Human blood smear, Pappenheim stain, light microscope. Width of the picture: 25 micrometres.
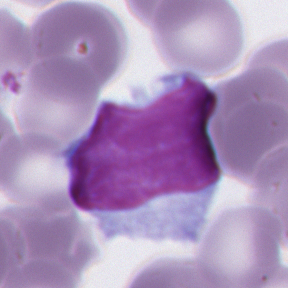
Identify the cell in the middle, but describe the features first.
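Checking the outline first: it is irregular, with angular corners rather than a smooth round edge. Next, the nucleus is a single unlobed mass filling most of the cell, its chromatin dense and fairly even, without coarse separate clumps. Most of the cytoplasm lies below the nucleus. This is a typical lymphocyte.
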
